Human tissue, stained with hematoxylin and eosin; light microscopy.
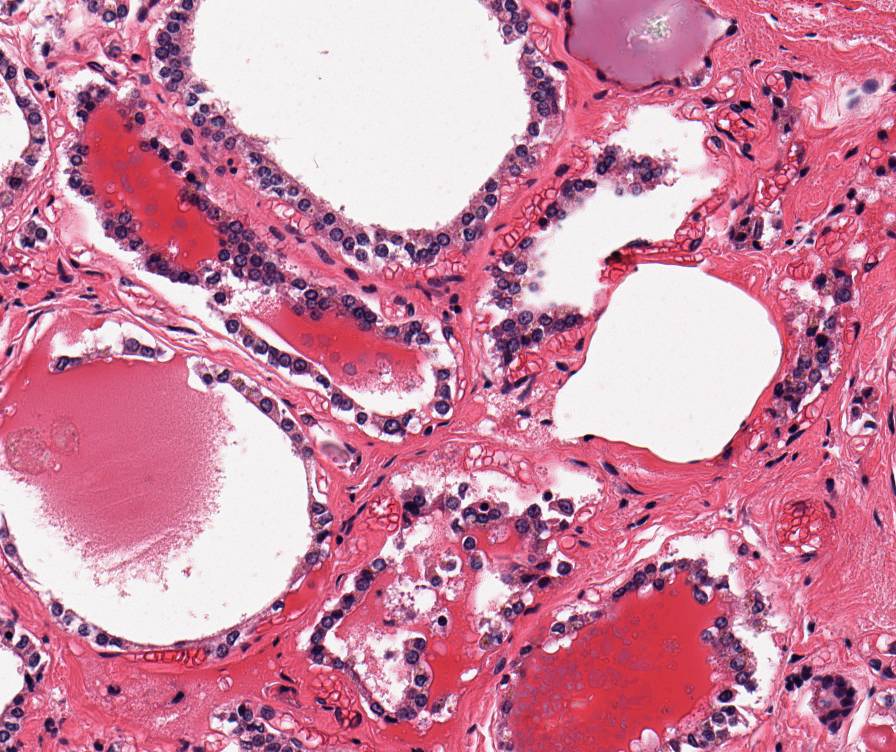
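Thyroid, haematoxylin and eosin. Architecture: glands and cystically dilated spaces of varying size fill the field, divided by bands of stroma. Lining: a single layer of cuboidal cells with round, dark-staining nuclei. Contents: several lumens, including those at left and lower right, hold homogeneous pink secretion.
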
